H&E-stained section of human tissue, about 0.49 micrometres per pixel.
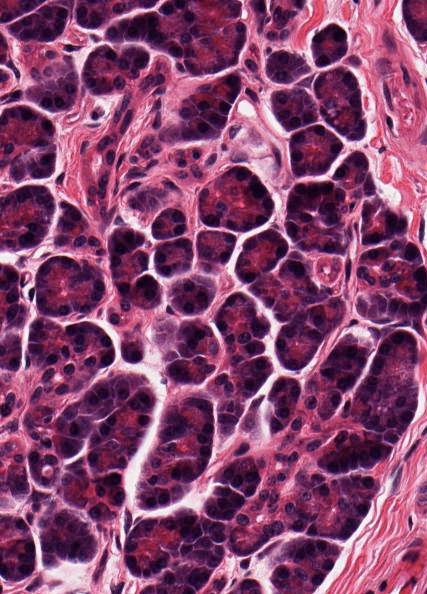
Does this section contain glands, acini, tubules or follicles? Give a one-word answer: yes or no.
Yes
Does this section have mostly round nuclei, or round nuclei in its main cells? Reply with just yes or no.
Yes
